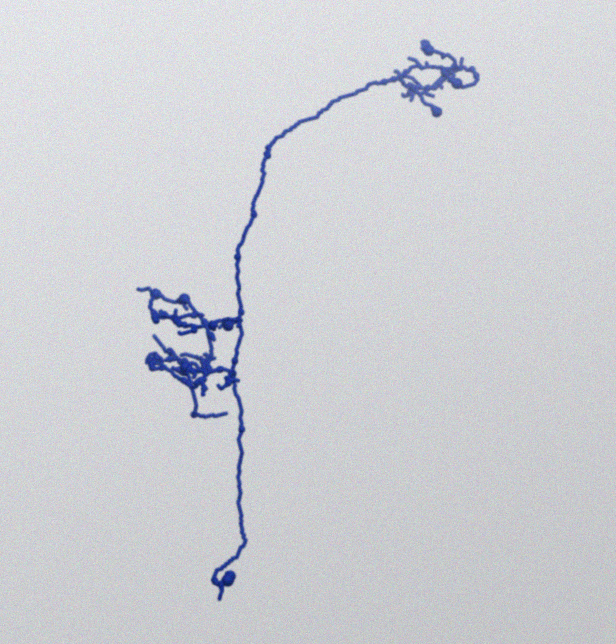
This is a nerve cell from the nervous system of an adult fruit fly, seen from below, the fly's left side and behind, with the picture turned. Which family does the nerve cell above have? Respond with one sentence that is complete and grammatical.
The family classification of the nerve cell is Tm.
